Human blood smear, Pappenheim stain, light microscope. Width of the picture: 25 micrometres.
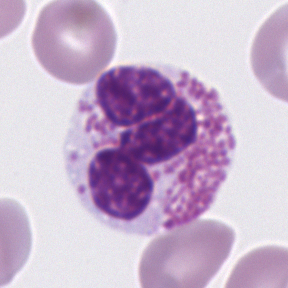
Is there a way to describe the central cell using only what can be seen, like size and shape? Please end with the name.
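First, size: the cell is about 15 micrometres across. Second, chromatin: dark purple and coarsely clumped. Third, granules: many coarse, round, reddish-pink granules fill the cytoplasm, most crowded on the right side of the cell. Fourth, background: the cytoplasm between the granules is pale lilac. Last, the name: eosinophil.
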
